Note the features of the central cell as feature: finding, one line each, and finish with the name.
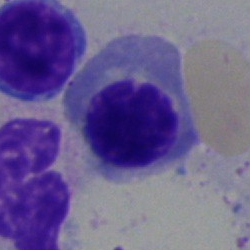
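Outline: irregular, somewhat angular, I'd say, rather than smoothly round
Chromatin: dark purple, coarsely clumped
Cytoplasm: moderately plentiful, pale greyish-blue
Vacuoles: none that I can find in the cytoplasm
Name: erythroblast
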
